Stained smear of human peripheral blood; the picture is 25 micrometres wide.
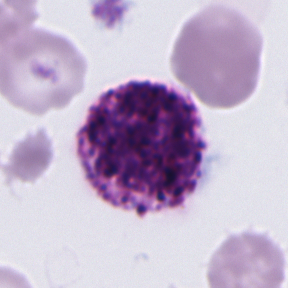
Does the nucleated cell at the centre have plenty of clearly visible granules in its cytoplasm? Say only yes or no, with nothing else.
Yes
